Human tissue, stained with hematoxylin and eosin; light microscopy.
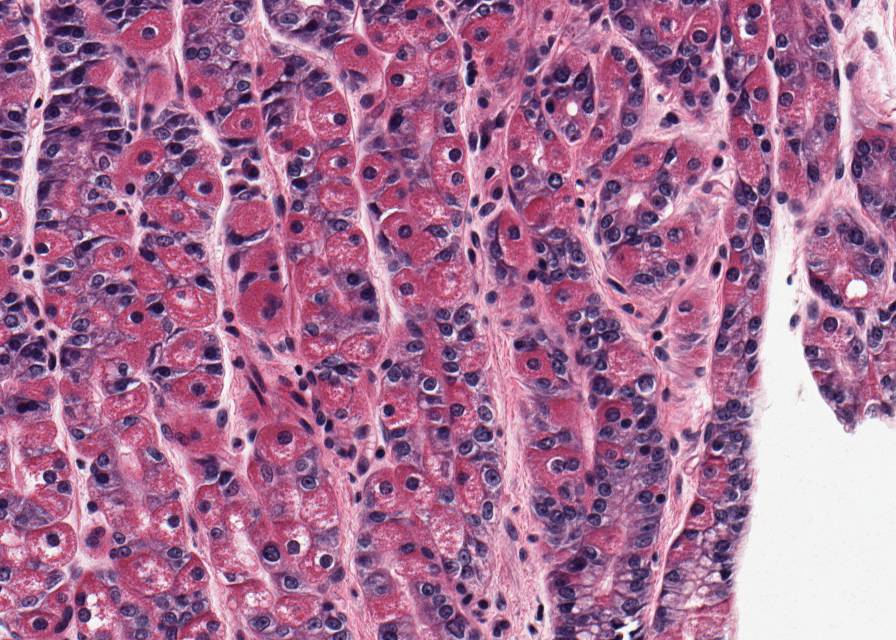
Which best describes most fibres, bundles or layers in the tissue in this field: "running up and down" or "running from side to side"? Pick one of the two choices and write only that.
Running up and down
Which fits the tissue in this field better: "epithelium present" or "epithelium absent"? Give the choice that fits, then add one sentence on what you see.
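Epithelium present. Closely packed glands run in parallel from top to bottom across the whole field.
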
